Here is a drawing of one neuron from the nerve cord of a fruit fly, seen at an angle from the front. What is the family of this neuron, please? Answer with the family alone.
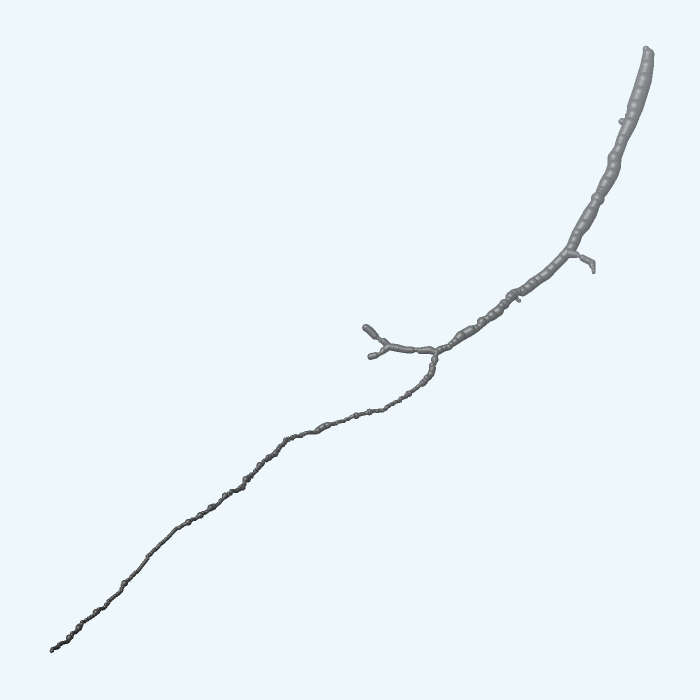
class mechanosensory proprioceptive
